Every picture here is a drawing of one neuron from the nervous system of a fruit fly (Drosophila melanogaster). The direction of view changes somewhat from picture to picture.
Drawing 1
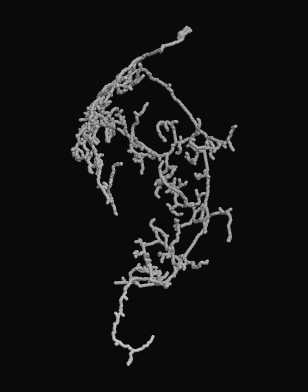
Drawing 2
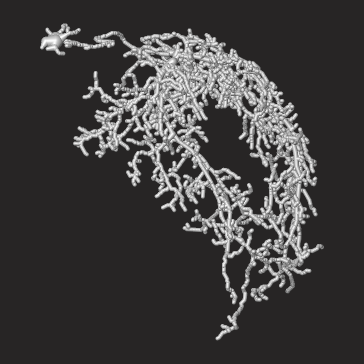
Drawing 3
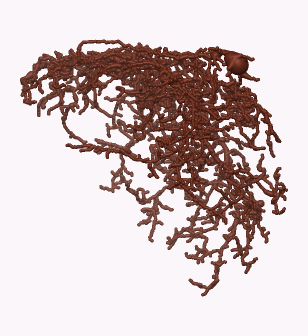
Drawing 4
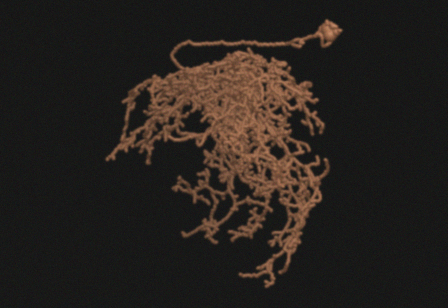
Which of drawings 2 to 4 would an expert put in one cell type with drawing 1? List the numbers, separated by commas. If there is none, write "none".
none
